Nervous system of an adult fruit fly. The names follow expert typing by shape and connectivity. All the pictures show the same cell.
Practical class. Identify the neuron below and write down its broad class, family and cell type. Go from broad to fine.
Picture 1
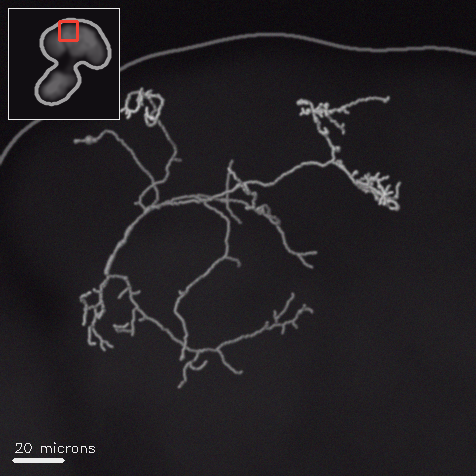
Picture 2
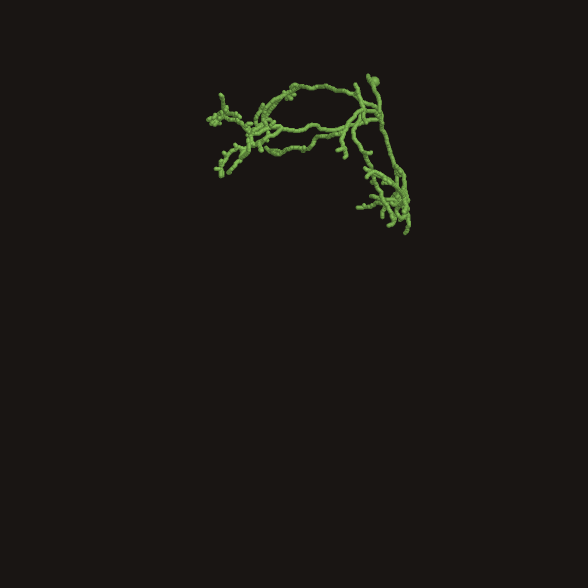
central-brain intrinsic neuron; hemilineage VLPd&p1_posterior; SIP032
